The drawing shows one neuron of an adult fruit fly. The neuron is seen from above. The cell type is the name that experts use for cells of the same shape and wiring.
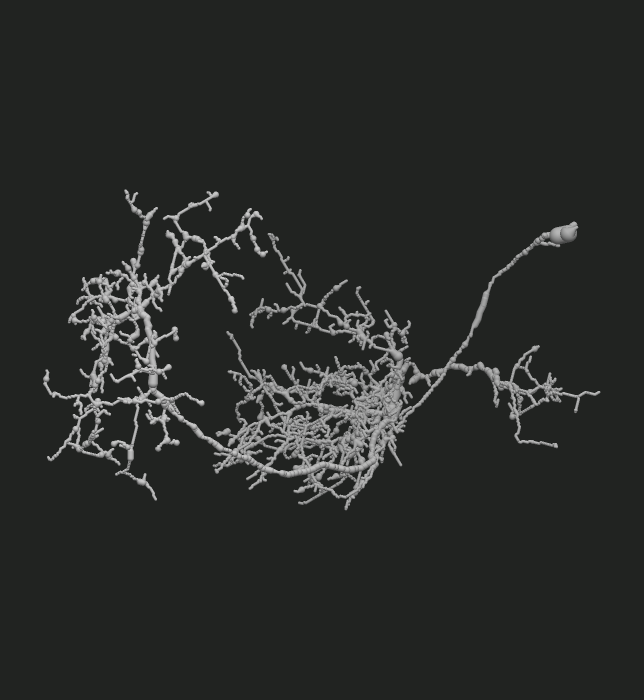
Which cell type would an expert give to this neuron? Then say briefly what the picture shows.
It is of cell type VES013. It is a central-brain intrinsic neuron. The picture shows more than a hundred branch ends. In this view it is wider than it is tall.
